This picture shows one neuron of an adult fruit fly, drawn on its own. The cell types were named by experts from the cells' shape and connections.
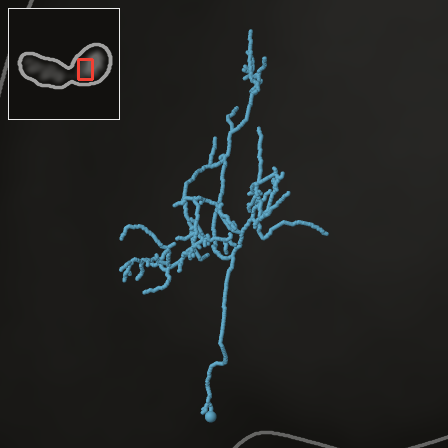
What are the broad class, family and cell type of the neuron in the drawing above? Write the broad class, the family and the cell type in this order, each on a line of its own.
central-brain intrinsic neuron
hemilineage LB3
GNG428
